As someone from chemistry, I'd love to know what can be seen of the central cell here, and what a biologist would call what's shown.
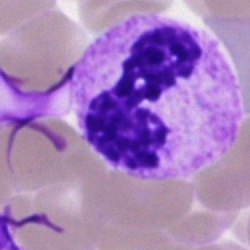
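The nucleus is divided into two lobes joined by a narrower middle portion. Its chromatin is dark purple and coarsely clumped. Abundant, pale lilac-pink cytoplasm surrounds it, with fine purple granules scattered evenly throughout. The cell is a segmented neutrophil.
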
